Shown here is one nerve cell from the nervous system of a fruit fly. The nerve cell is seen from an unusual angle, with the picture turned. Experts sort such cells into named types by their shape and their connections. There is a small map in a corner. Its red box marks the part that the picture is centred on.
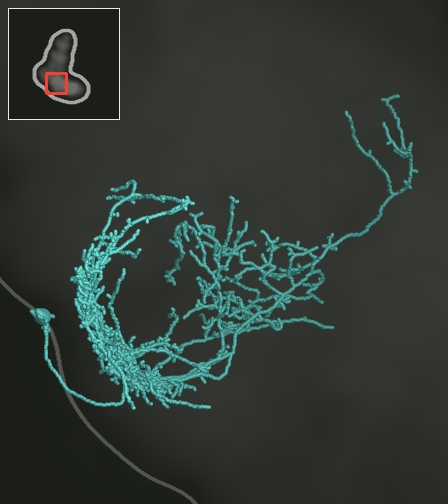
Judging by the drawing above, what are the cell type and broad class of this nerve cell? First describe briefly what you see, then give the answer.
The picture shows dozens of branch ends. As drawn here it is about as wide as it is tall. Its cell type is GNG548. It is a central-brain intrinsic neuron.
